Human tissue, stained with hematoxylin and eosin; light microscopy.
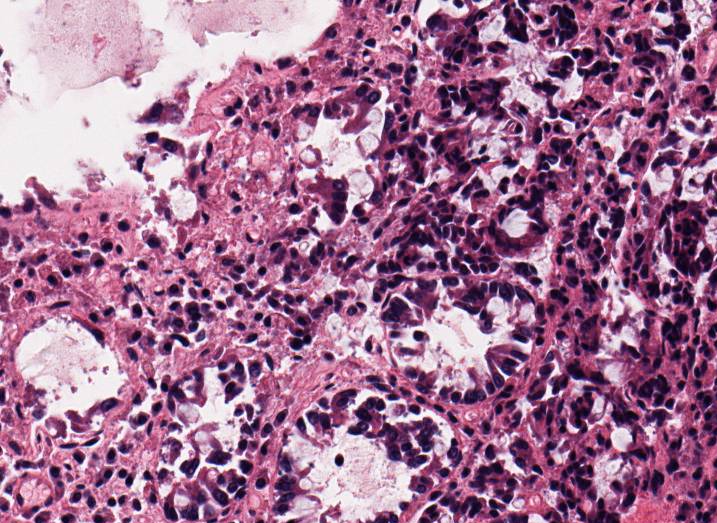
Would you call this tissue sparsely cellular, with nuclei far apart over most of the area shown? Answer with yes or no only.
No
